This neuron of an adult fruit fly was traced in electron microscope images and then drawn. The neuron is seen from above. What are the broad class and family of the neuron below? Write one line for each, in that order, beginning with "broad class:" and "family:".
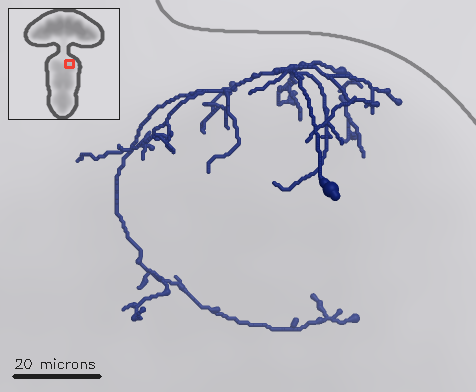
broad class: nerve-cord intrinsic neuron
family: hemilineage 09A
